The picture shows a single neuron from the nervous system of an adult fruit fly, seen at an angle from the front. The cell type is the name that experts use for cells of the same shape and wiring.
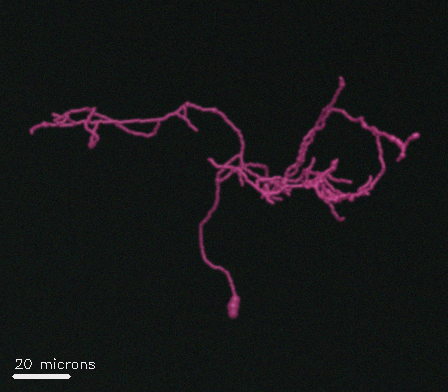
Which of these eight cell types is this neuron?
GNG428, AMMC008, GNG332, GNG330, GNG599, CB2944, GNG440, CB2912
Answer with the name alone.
GNG330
